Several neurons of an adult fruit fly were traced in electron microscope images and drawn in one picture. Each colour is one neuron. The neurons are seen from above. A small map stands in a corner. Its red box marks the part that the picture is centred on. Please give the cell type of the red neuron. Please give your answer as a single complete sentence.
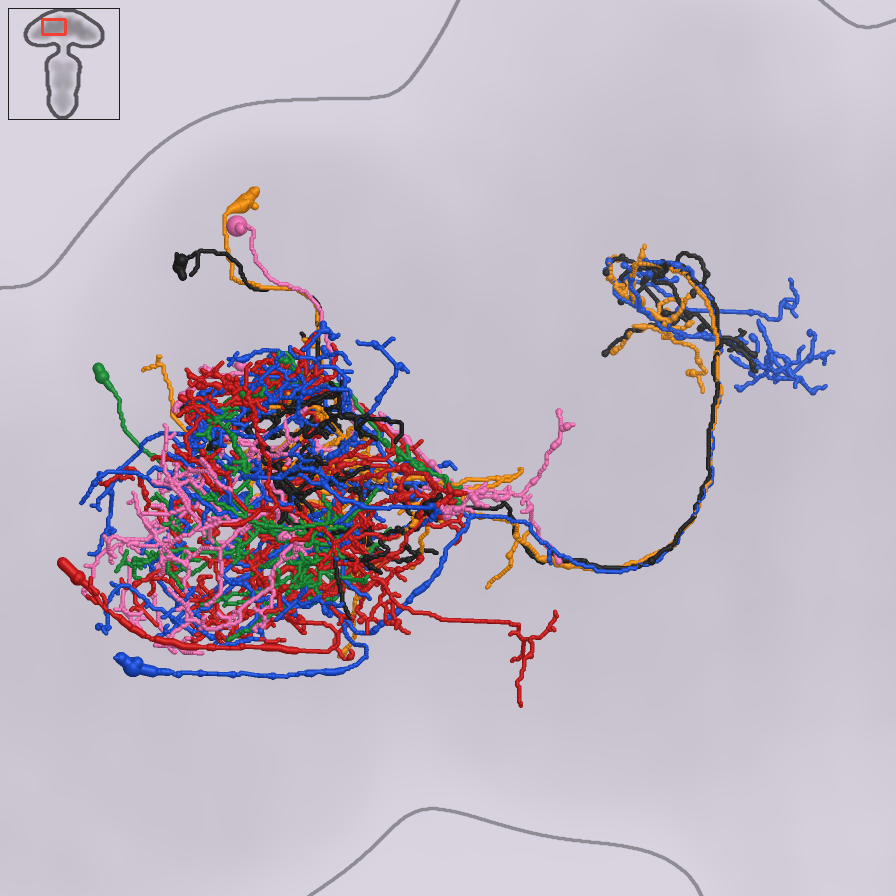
On the level of cell type, this neuron is LHPV6g1.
